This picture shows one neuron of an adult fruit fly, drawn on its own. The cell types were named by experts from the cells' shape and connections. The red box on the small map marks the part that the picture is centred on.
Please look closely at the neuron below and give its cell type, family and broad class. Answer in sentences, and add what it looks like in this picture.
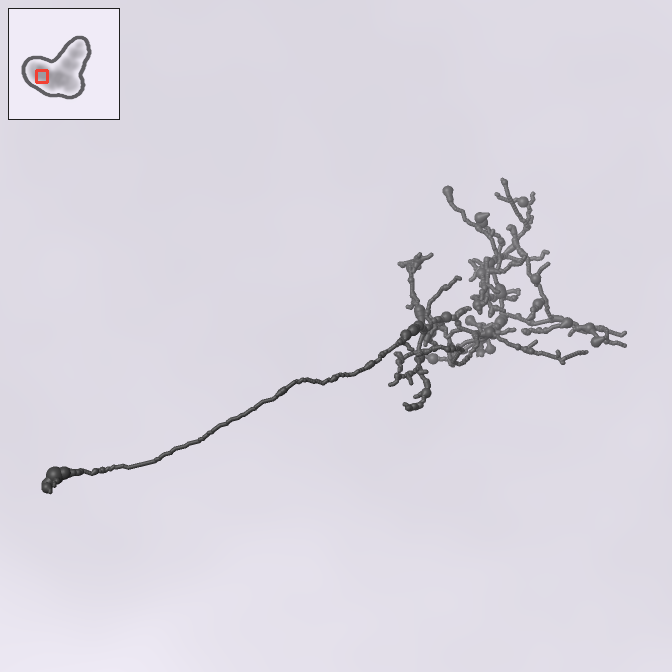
Its cell type is CRE054. Its family is hemilineage EBa1. This is a central-brain intrinsic neuron. Its cell body lies at the lower left of the picture. Dozens of branch ends can be seen.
